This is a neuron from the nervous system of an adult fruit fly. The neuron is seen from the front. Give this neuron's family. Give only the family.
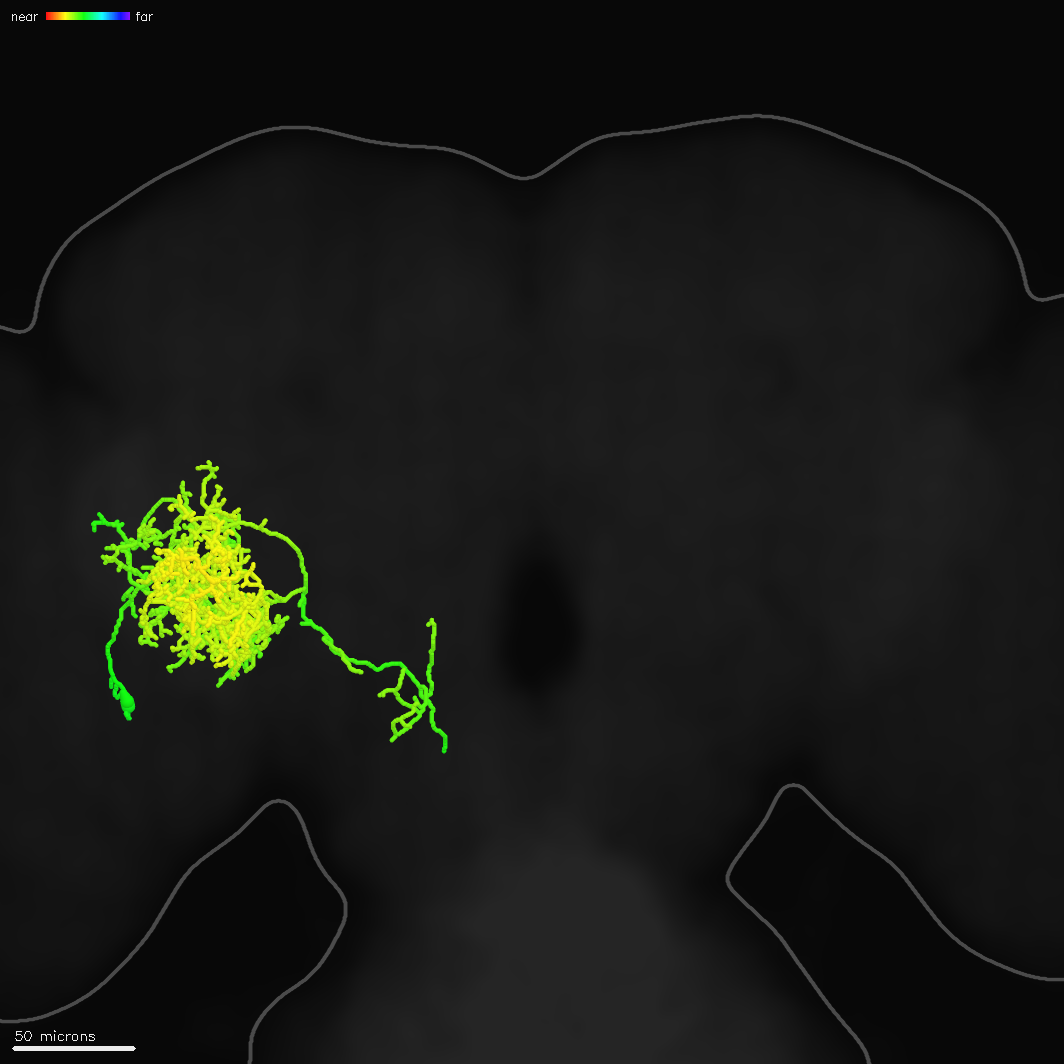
hemilineage VLPl&p2_lateral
